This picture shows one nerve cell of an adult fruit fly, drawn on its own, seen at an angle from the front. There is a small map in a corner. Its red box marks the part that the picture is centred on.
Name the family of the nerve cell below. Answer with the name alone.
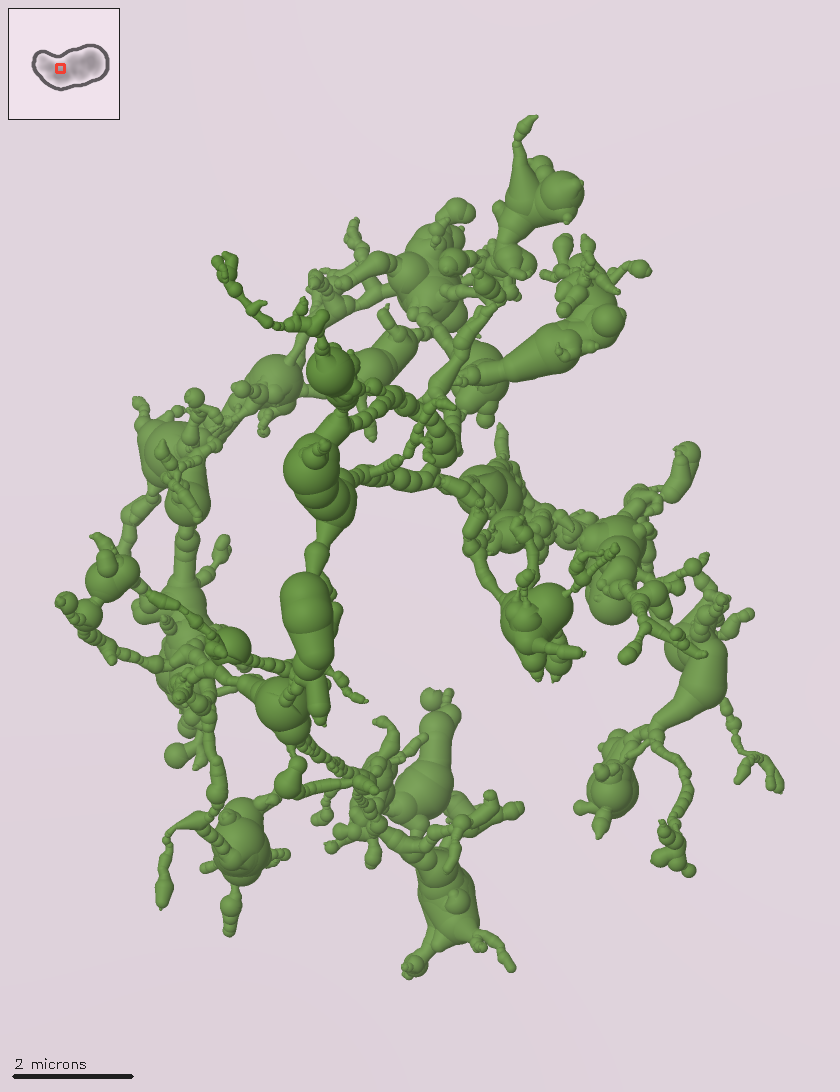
Pm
